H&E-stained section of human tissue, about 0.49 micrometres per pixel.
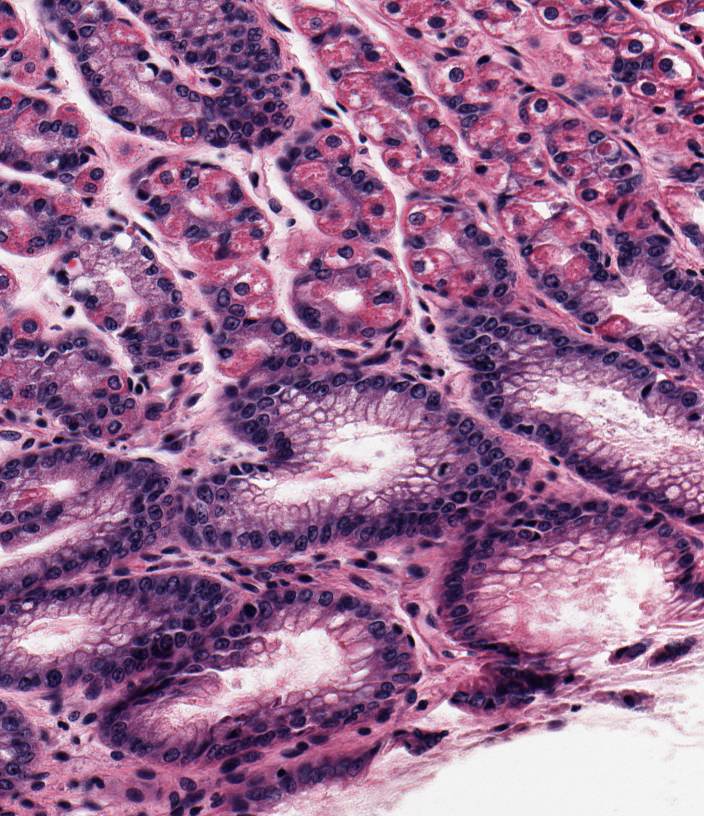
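Stomach. Lower down, the pits seem lined by tall columnar cells with pale, finely foamy apical cytoplasm and dark basal nuclei. Above, I see small, closely packed tubules with narrow lumens, where many cells have abundant bright pink cytoplasm and a single round central nucleus.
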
